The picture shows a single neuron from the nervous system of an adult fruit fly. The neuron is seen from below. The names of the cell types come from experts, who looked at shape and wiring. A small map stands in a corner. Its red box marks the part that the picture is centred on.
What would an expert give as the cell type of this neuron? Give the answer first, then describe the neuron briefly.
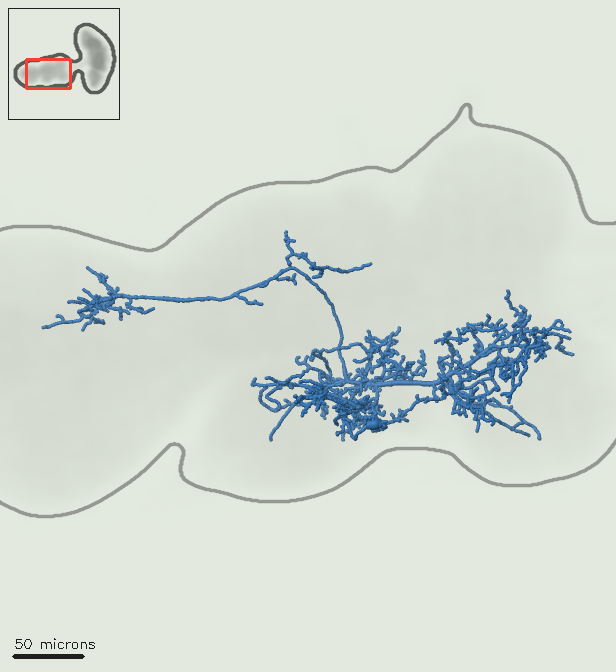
Its cell type is IN07B010. This is a nerve-cord intrinsic neuron. It lies in the nerve cord. By the scale bar it is about 400 microns wide in this view. Dozens of branch ends can be seen.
